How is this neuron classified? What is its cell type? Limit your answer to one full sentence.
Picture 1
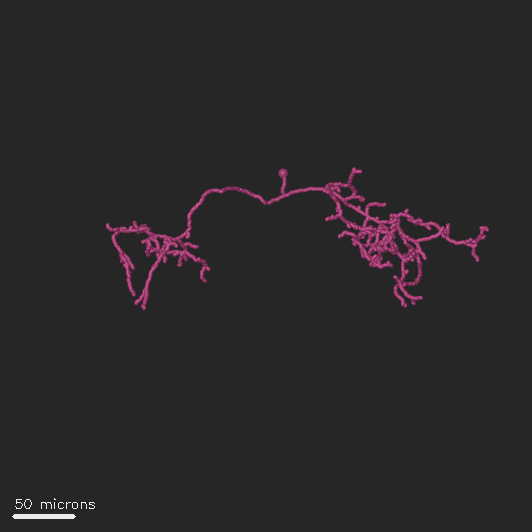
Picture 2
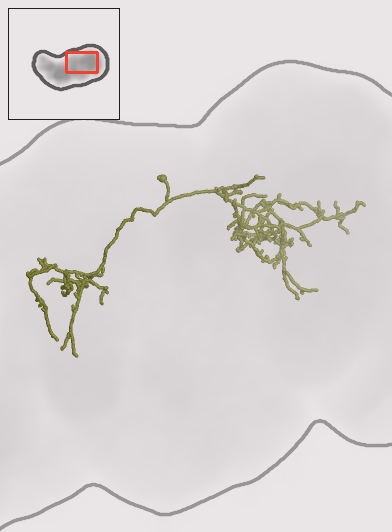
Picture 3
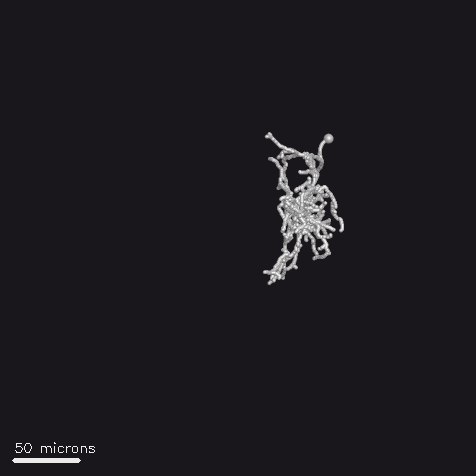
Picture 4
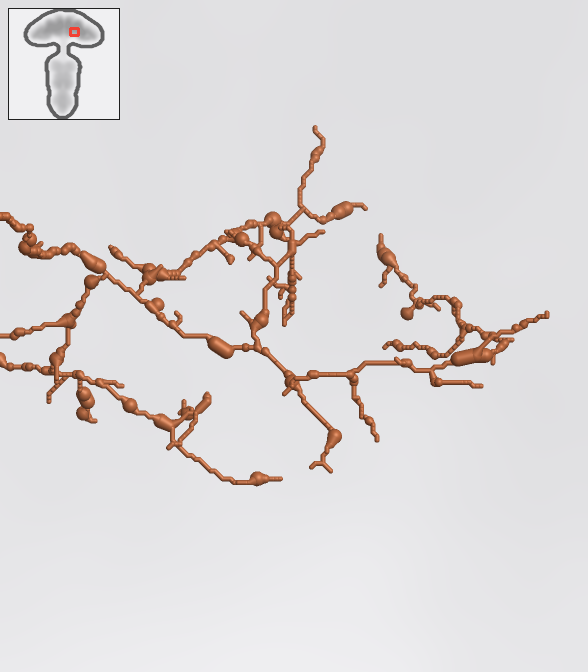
The cell type given to this neuron is CB4072.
